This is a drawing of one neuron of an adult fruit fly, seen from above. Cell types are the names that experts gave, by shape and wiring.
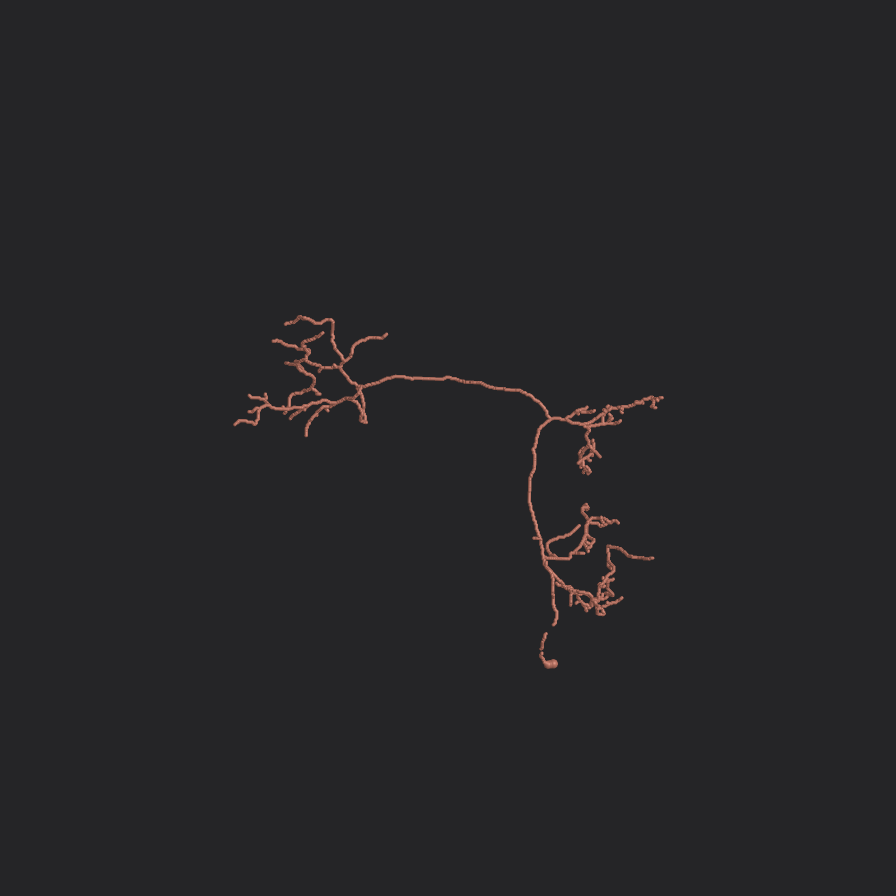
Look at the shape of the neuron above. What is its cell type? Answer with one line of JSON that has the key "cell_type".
{"cell_type": "LAL179"}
